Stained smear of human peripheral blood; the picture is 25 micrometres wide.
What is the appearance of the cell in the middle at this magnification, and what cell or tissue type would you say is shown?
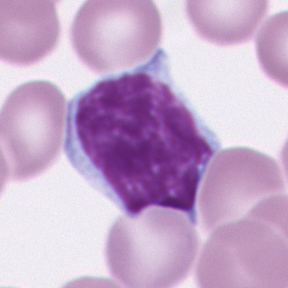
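The cell, about 14 micrometres across, has an angular outline of straight edges and corners, its cytoplasm drawn out at the top into one pointed tip. The nucleus fills about 80% of the cell's area. Its chromatin is deep purple and coarsely clumped, with paler streaks between clumps; no nucleoli are visible. This is a typical lymphocyte.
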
